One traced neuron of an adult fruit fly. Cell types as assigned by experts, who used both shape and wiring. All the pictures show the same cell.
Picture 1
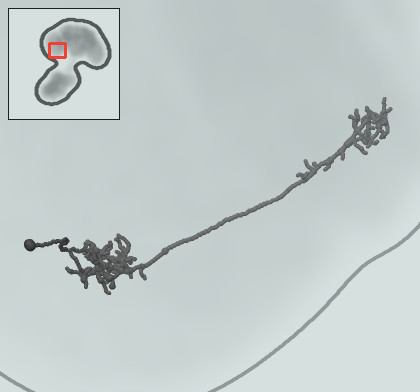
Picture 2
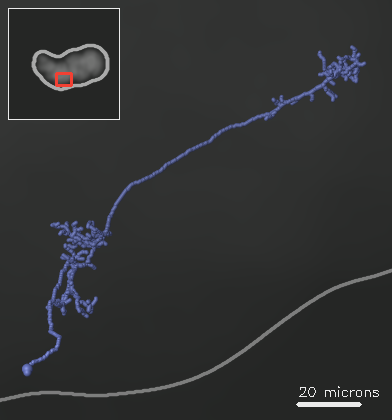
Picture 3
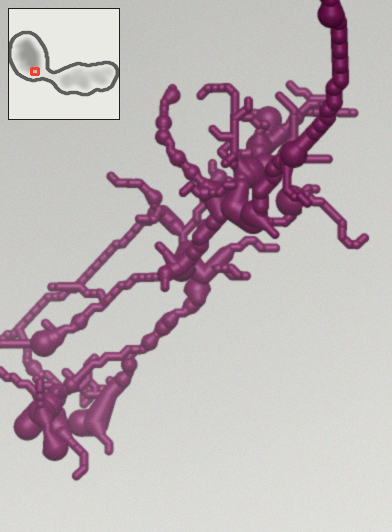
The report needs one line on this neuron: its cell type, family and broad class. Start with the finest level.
Tm5Y; Tm; optic-lobe intrinsic neuron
